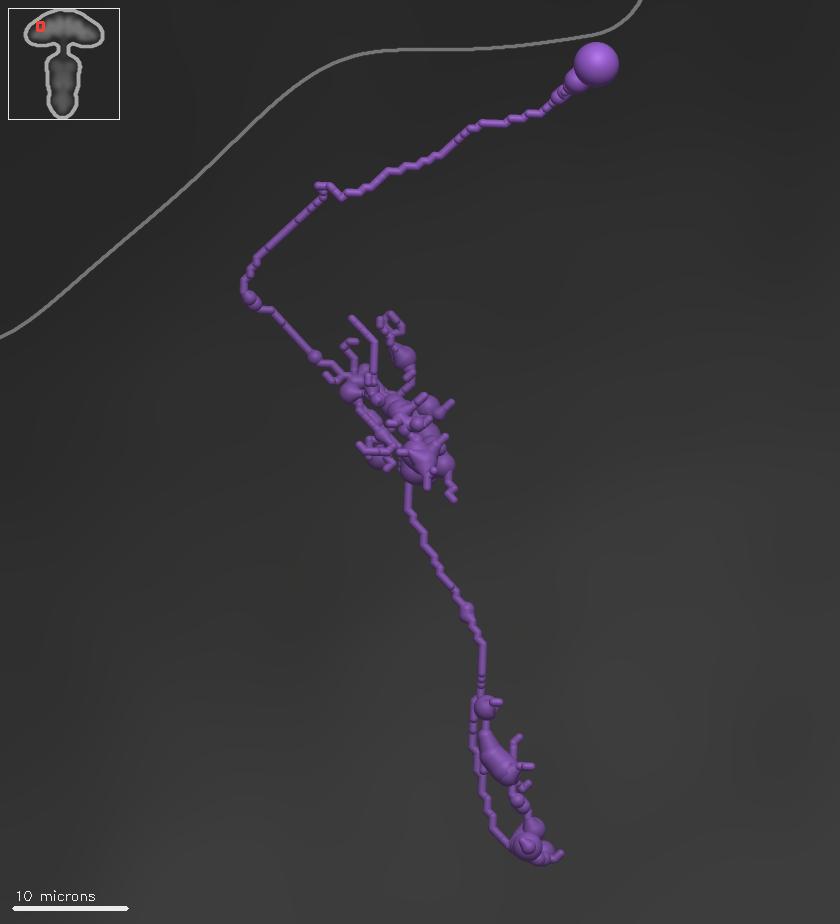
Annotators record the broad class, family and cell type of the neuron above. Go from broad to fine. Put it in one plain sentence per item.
An optic-lobe intrinsic neuron of the Mi family, type Mi9.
